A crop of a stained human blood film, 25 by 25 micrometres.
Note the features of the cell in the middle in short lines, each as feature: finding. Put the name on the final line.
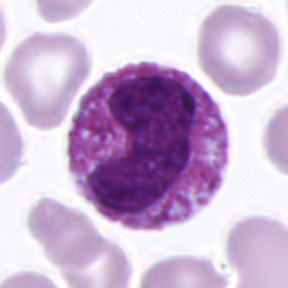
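Shape: round, with a finely bumpy edge
Nucleus: curved like a kidney, notch facing left
Lobes: none separate, just one curved mass
Chromatin: dark purple and dense
Cell: eosinophil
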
